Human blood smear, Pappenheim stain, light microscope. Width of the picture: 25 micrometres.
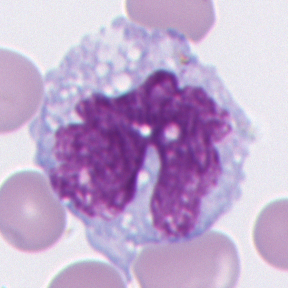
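Monocyte at the centre of this blood smear. Notice how abundant the cytoplasm is, pale greyish-blue and holding many small clear vacuoles. Its nucleus is folded into two broad lobes joined along the top. Look, too, at the outline: irregular and bumpy rather than smoothly round.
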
